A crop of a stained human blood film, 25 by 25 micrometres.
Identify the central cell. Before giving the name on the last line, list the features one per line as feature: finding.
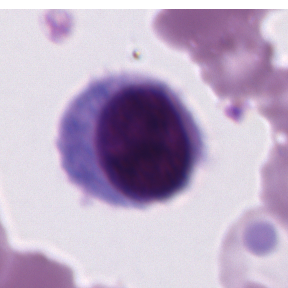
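Outline: round, though the edge looks slightly ragged.
Surface: small blunt bumps project from it, I note.
Nucleus: round to oval, and I find no indentation.
Cytoplasm: no vacuoles that I can see.
Name: hairy cell.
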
